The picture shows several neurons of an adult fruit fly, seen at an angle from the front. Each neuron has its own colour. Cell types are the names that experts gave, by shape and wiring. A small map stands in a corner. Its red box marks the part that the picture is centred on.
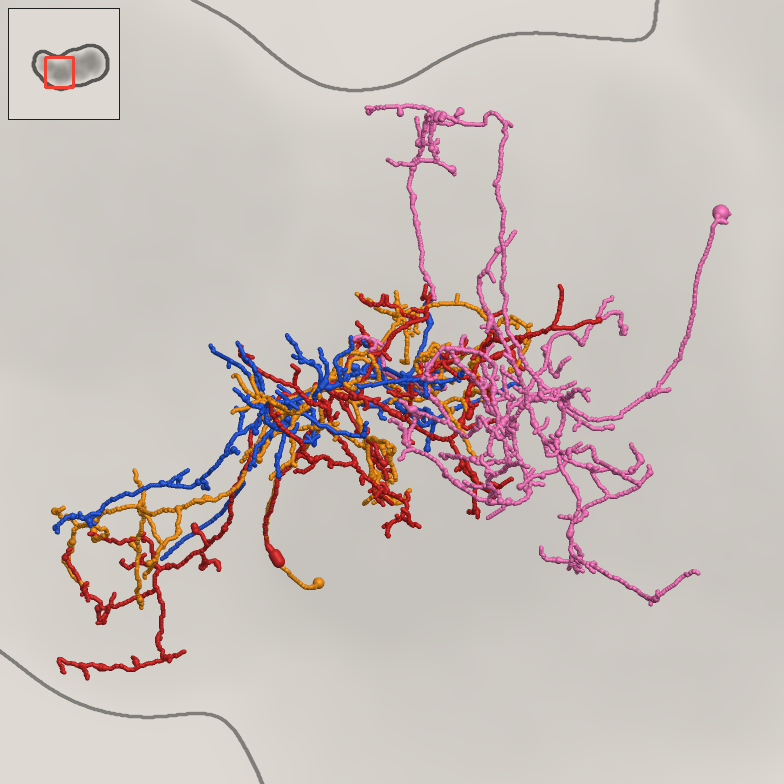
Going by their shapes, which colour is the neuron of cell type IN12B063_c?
red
